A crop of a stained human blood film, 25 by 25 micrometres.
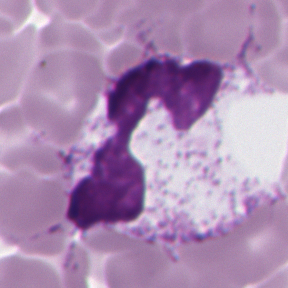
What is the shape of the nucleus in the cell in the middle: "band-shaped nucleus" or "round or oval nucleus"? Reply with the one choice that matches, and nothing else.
Band-shaped nucleus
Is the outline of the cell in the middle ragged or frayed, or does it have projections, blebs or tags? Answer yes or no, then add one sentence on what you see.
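Yes. The cell outline is irregular and ragged, with fine thread-like projections at its edge.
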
